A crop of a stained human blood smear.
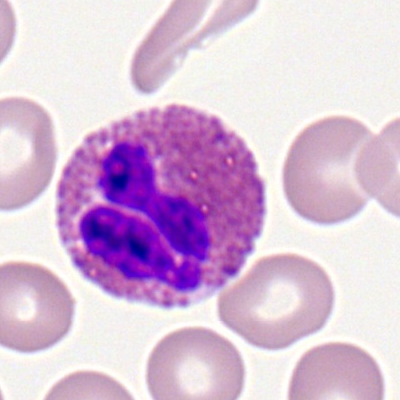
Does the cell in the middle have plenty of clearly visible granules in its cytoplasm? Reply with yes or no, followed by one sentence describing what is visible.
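Yes. The cytoplasm is packed with many pinkish-purple granules.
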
